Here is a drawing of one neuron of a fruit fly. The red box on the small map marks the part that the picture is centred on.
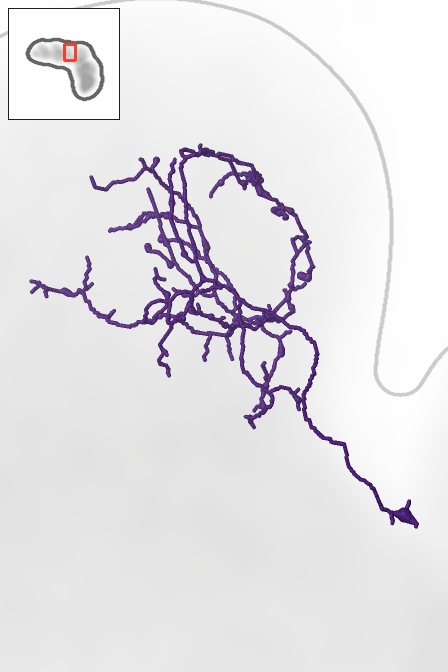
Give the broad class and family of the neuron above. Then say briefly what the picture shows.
It is a nerve-cord intrinsic neuron. Its family is hemilineage 14A. The picture shows dozens of branch ends. In this view it is about as wide as it is tall.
